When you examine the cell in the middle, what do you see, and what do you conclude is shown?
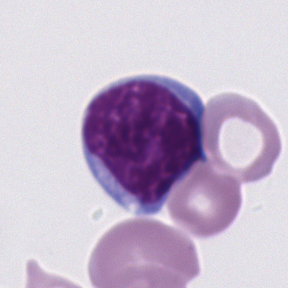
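This one has a smooth outline, with nothing projecting from the surface. Its nucleus is rounded, no indentation and no lobes. The chromatin is dark purple and coarsely clumped, with paler streaks running between the clumps. There are no granules in the cytoplasm. That's a typical lymphocyte.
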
